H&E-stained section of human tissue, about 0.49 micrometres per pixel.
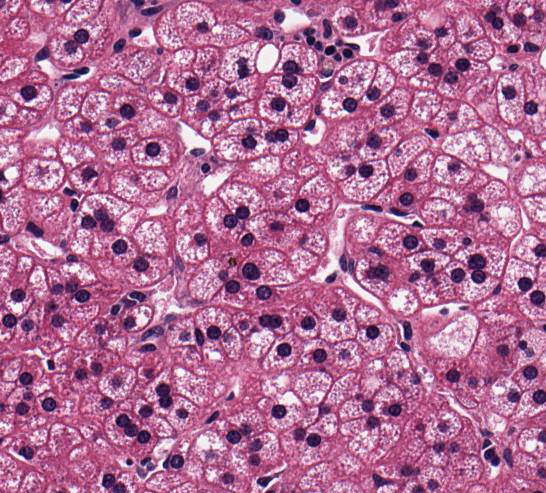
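Adrenal gland, H&E: the main cells carry abundant pale pink cytoplasm, finely vacuolated and foamy. Their borders are sharp, each clearly outlined by a pink line. And a few of these main cells contain two nuclei. Now the narrow channels between the nests: lined by cells with small, dark, flattened nuclei.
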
